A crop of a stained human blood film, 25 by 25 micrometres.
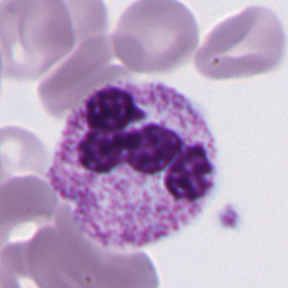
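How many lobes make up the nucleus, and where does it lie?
Four separate lobes, lying mainly in the upper half of the cell.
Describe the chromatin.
Dense and dark purple.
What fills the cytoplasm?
Many small pink-violet granules.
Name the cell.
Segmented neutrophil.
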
